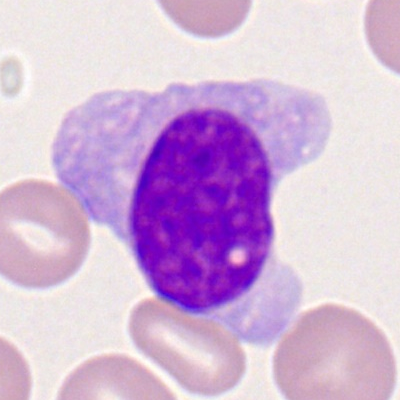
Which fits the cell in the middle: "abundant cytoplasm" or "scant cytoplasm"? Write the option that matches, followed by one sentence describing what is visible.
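Abundant cytoplasm. The cytoplasm is plentiful and pale blue-grey.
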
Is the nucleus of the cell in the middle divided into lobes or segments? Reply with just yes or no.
No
